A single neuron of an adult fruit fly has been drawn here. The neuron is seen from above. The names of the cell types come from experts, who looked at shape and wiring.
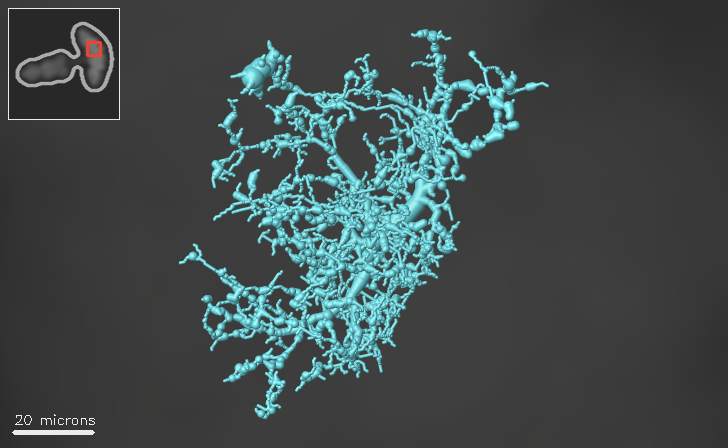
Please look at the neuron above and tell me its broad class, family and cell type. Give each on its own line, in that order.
central-brain intrinsic neuron
hemilineage WEDa1
SAD112_a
